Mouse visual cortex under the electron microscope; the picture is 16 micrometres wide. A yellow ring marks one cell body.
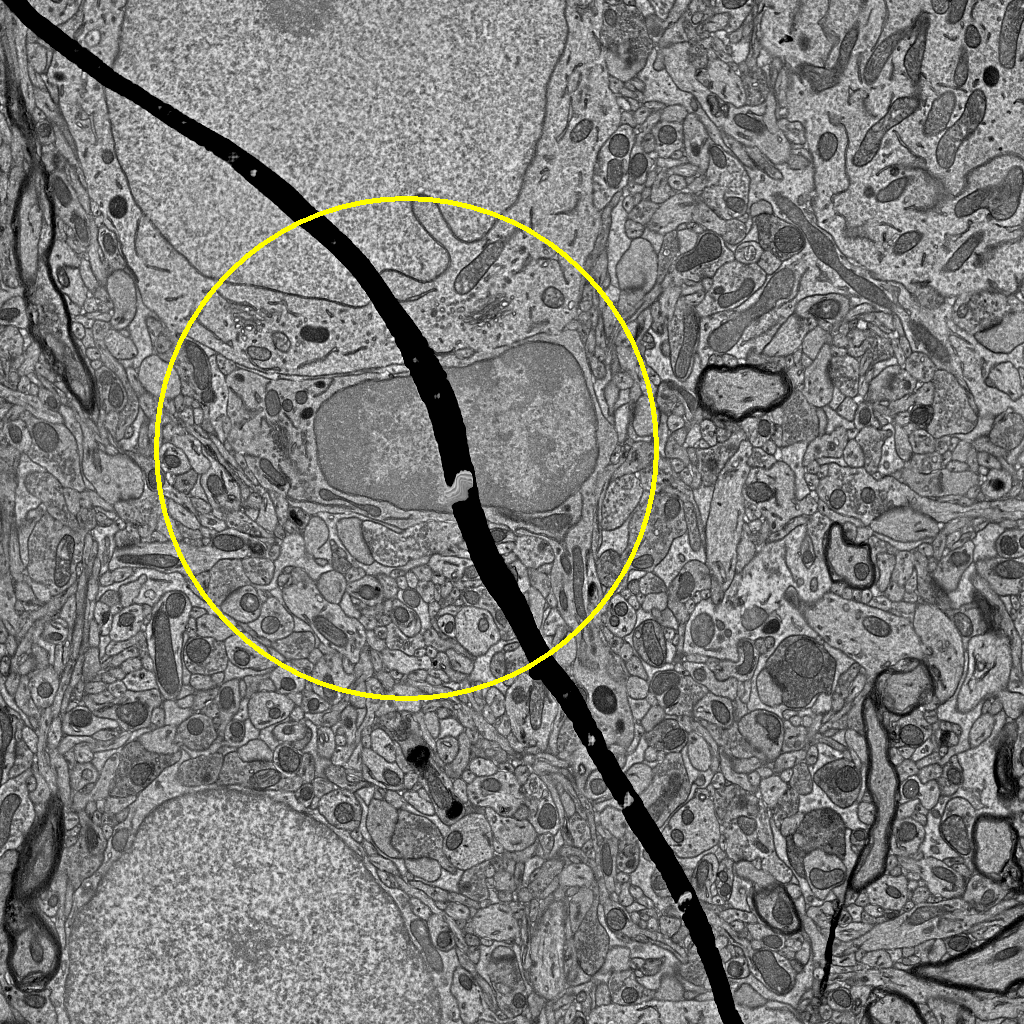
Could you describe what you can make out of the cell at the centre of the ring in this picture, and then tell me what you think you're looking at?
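The ringed cell has an elongated nucleus, its long axis lying roughly horizontal across the picture. Its outline is smooth, free of deep folds or indentations. This section of the nucleus shows no distinct nucleolus. Directly above lies a larger cell body with pale cytoplasm, whose membrane follows the subject's upper side. The cell is a microglial cell.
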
